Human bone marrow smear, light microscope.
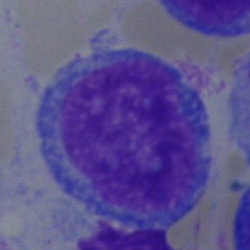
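Blast. Look first at the roughly round outline, whose edge is slightly irregular, with a small bleb at the top. Then notice the finely stippled chromatin, dotted with small paler patches, and the narrow blue rim of cytoplasm around the nucleus.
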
